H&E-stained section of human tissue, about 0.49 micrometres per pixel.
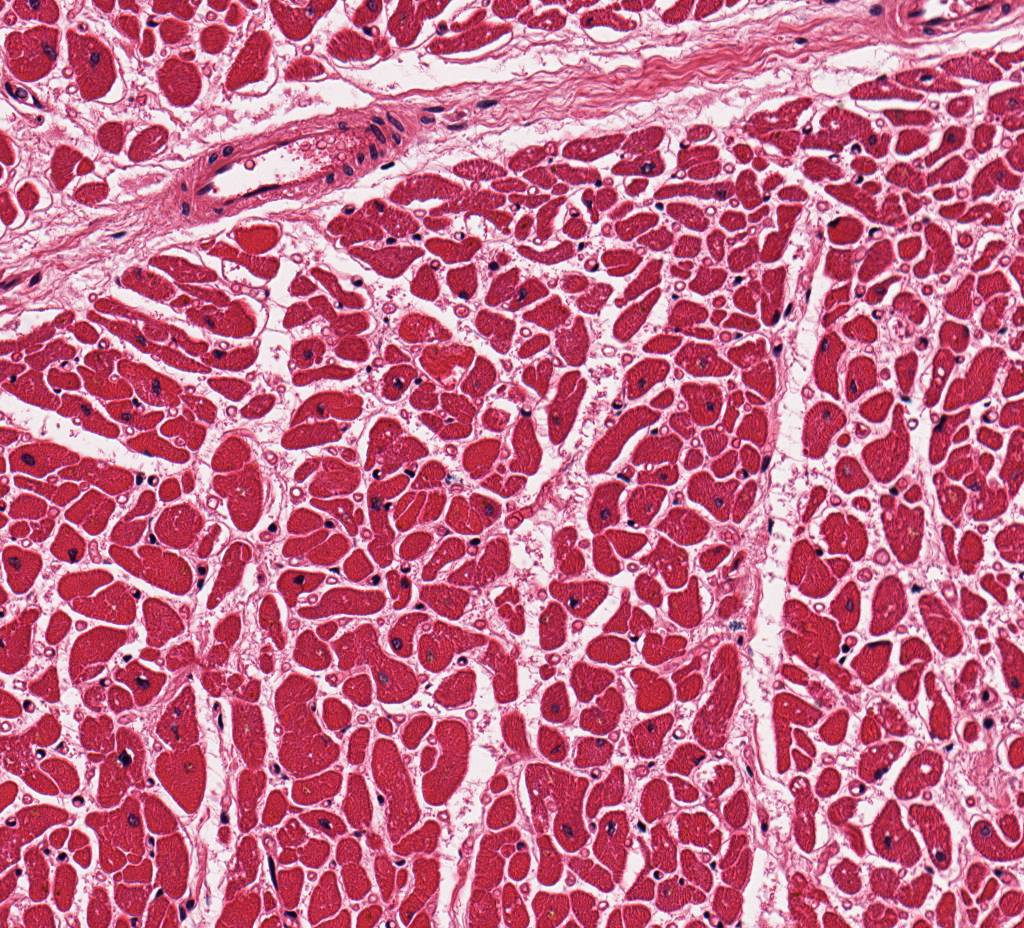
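Left ventricle of the heart, haematoxylin and eosin. Muscle fibres, mostly in cross section; profiles irregular, some branching. Single nuclei, central in the fibre. Cytoplasm deep, even red. Band of pale pink loose connective tissue running diagonally across top of field.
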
